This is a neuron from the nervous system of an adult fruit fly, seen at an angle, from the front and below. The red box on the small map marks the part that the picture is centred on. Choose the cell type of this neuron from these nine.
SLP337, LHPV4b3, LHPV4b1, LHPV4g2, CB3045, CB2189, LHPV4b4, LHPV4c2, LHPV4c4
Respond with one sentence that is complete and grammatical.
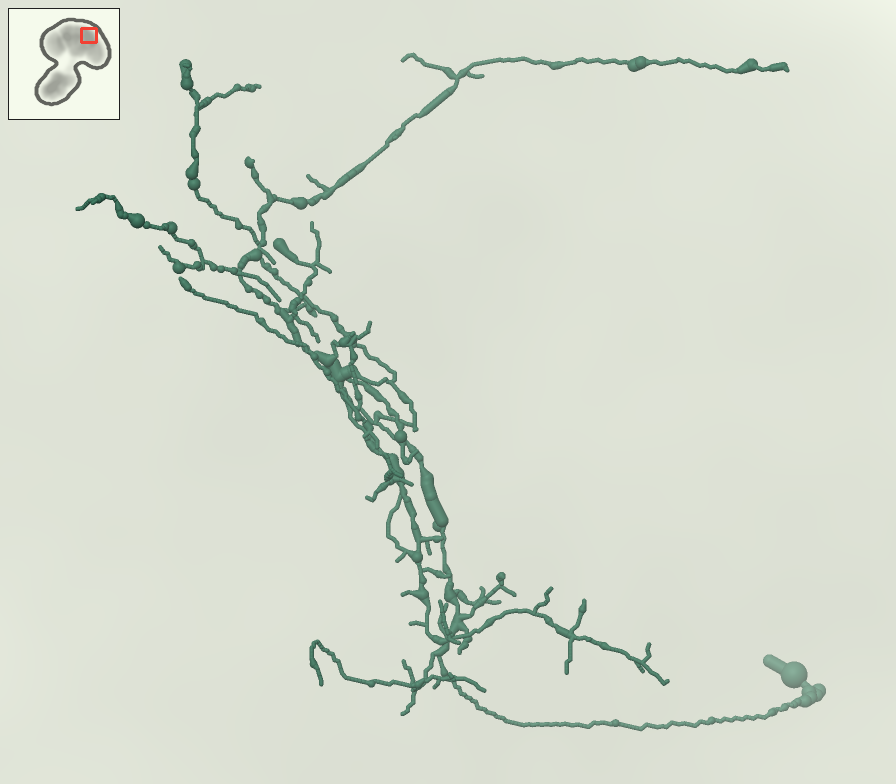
As for cell type, this neuron is SLP337.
